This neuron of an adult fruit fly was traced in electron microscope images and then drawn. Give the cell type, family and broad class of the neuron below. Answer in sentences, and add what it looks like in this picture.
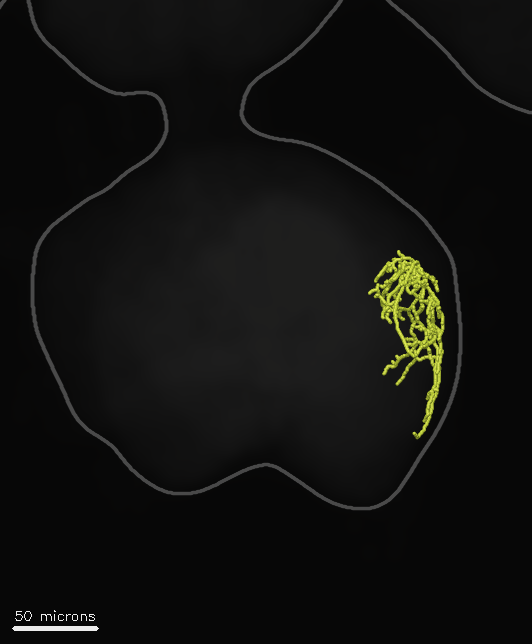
It is of cell type IN08A026. Its family is hemilineage 08A. It is a nerve-cord intrinsic neuron. From top to bottom in the picture it spans about 110 microns. In this view it is more than twice as tall as it is wide.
